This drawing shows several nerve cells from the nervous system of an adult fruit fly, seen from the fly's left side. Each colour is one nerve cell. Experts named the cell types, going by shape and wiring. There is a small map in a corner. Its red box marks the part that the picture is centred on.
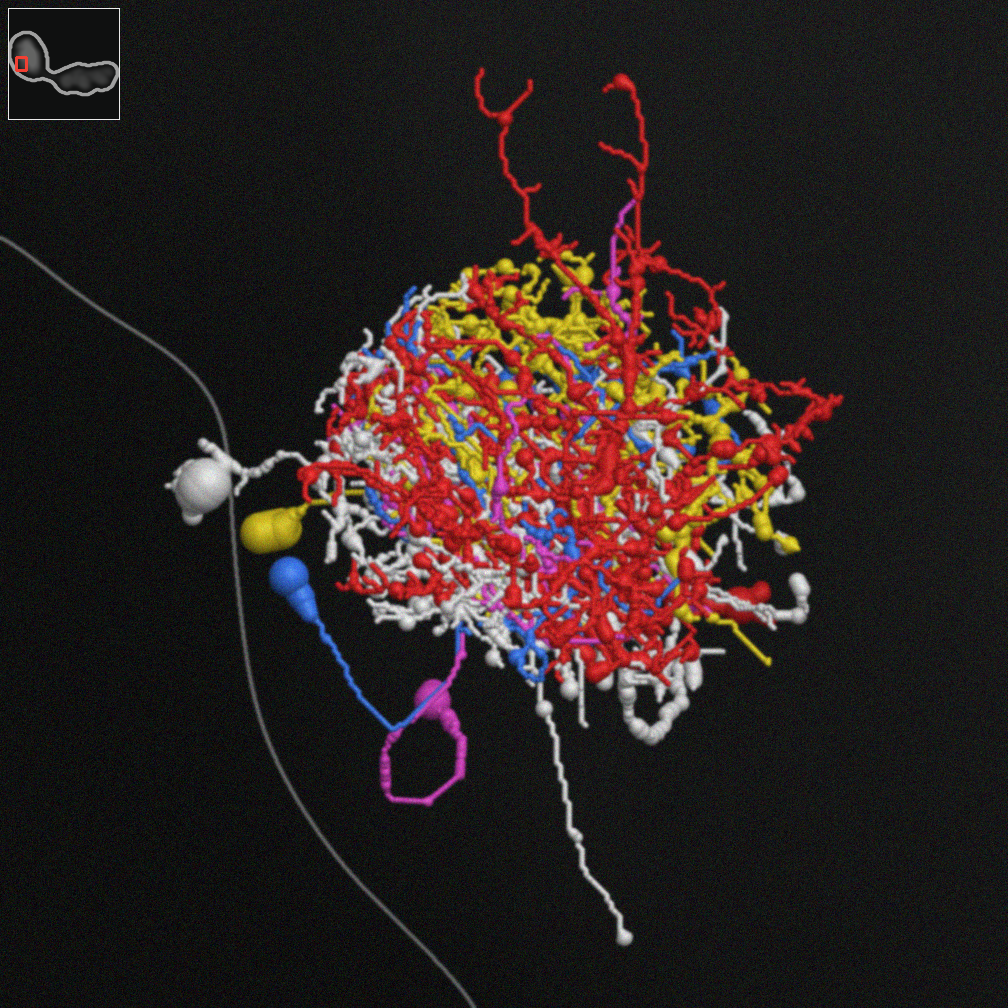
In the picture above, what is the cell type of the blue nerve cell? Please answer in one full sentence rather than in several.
Typed by cell type, the nerve cell is PRW020.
